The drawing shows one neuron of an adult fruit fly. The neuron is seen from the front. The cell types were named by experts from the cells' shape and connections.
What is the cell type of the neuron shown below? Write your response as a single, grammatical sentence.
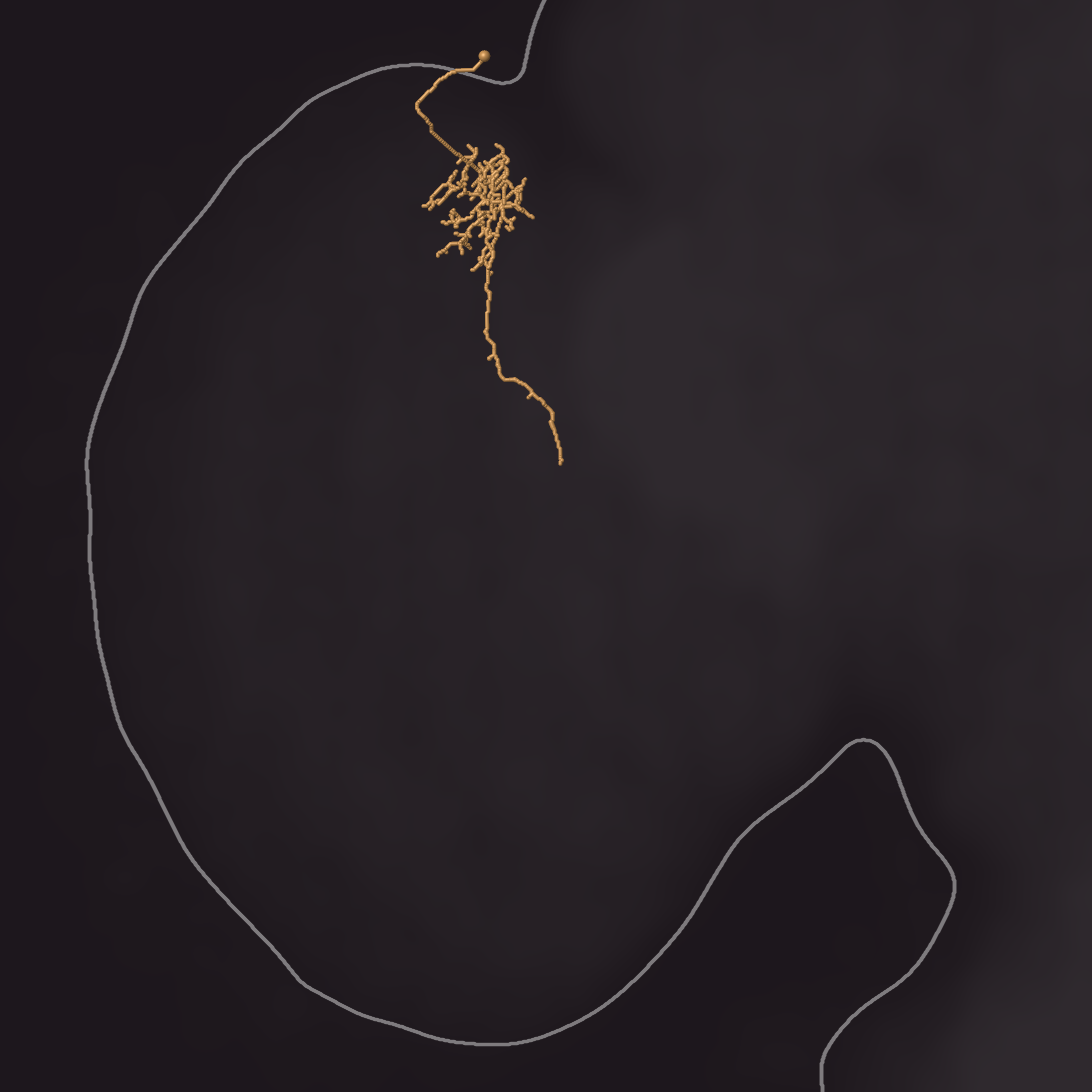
This neuron is categorized as cell type Cm6.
